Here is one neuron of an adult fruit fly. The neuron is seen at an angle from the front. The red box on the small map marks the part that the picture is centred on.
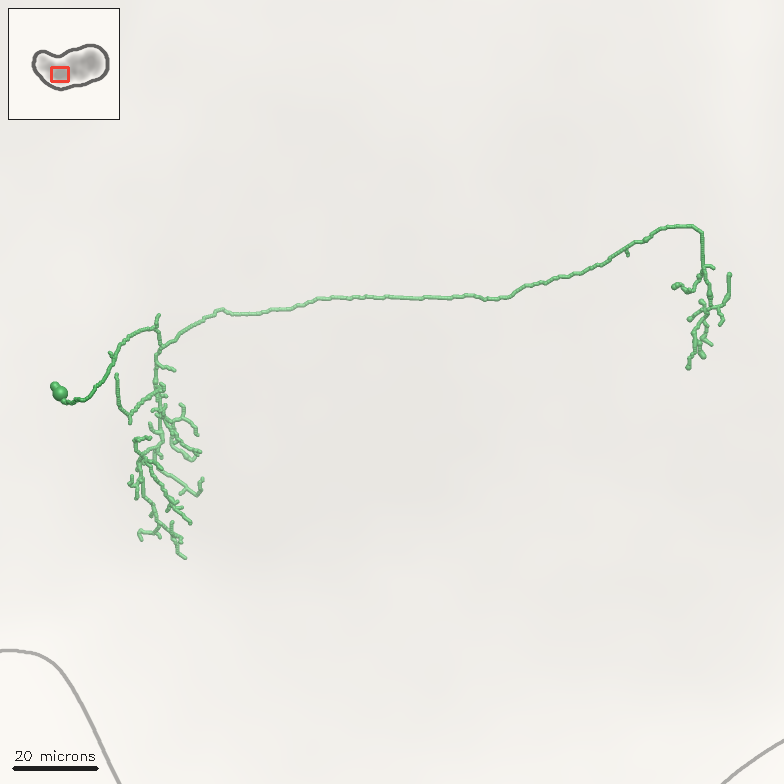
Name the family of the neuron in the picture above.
Tm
